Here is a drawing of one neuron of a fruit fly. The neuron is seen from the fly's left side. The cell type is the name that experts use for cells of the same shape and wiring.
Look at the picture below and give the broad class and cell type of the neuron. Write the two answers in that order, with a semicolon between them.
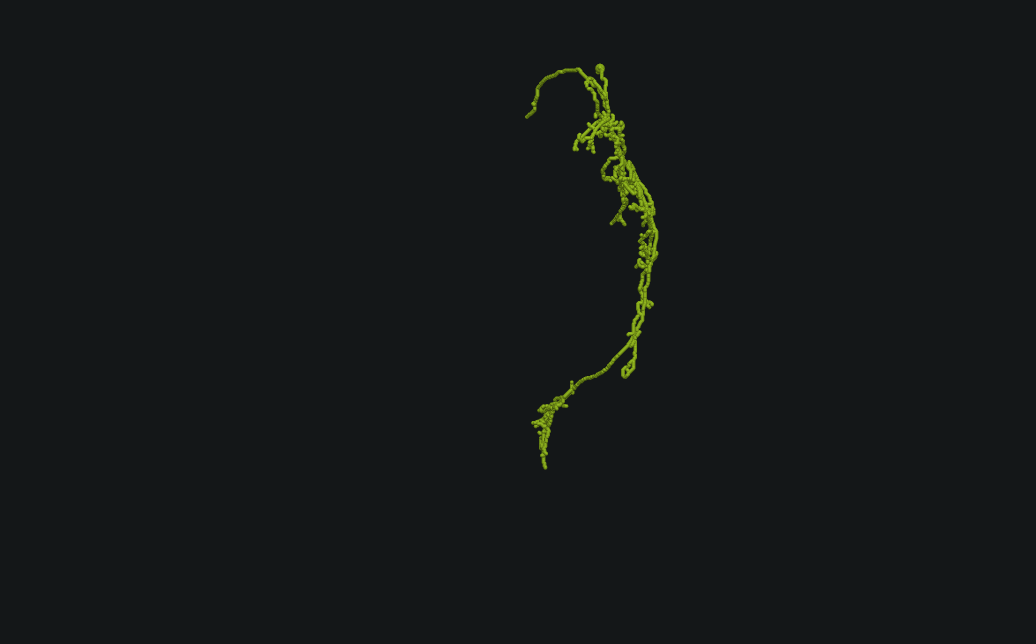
central-brain intrinsic neuron; aMe23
